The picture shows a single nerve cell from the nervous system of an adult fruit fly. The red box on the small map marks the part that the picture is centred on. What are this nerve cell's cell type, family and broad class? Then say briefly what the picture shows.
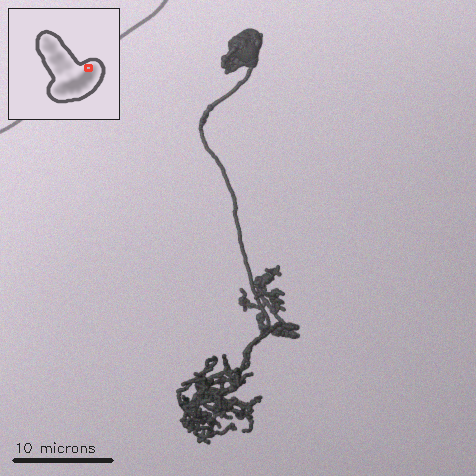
The cell type is T5a. Its family is T. This is an optic-lobe intrinsic neuron. From top to bottom in the picture it spans about 40 microns. The picture shows dozens of branch ends.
